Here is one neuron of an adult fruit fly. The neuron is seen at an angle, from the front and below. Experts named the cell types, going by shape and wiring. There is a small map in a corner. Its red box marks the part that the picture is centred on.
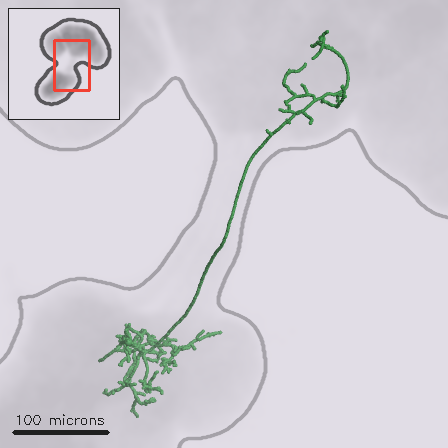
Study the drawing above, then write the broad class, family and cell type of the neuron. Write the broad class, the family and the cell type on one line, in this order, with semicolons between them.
ascending neuron; hemilineage 08B; AN08B086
